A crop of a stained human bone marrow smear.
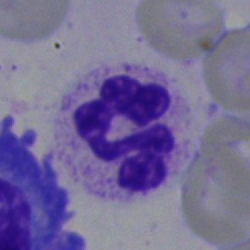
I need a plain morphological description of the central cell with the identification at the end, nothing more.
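Its outline is round and smooth, with no surface projections. The chromatin is dense, dark purple and coarsely clumped. Around the nucleus there's a moderate rim of pale pinkish-lilac cytoplasm, with fine pinkish-violet granules scattered evenly through it. This one's a segmented neutrophil.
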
